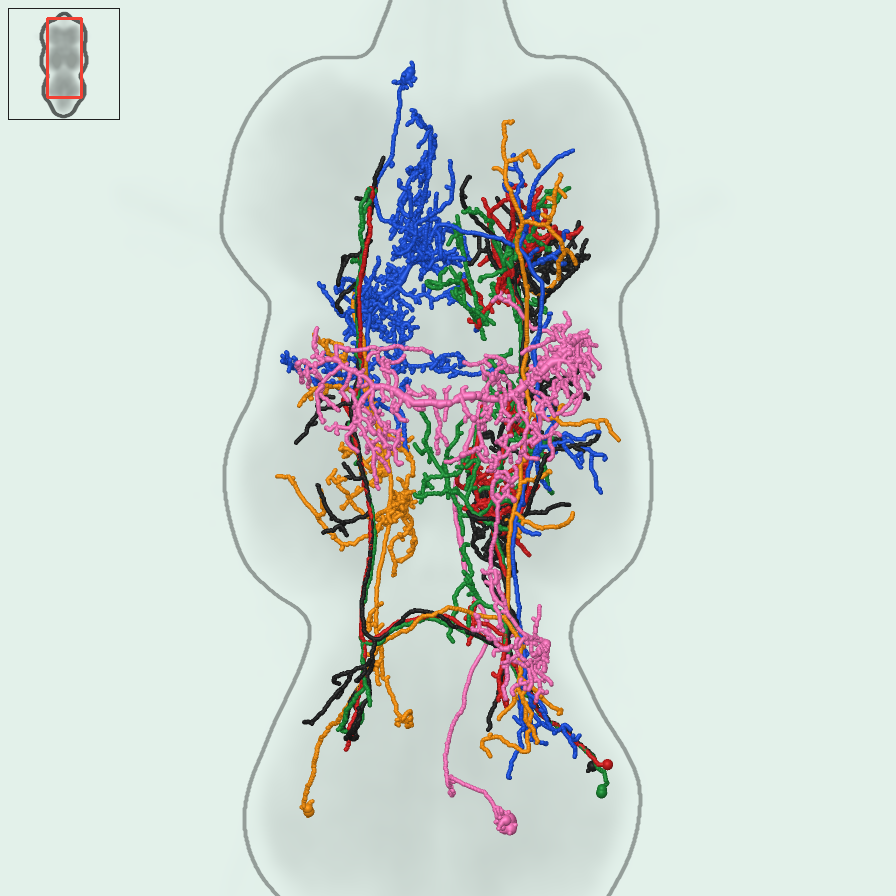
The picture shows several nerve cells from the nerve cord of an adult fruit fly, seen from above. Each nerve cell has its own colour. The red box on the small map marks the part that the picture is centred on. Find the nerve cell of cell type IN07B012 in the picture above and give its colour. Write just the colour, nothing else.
blue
